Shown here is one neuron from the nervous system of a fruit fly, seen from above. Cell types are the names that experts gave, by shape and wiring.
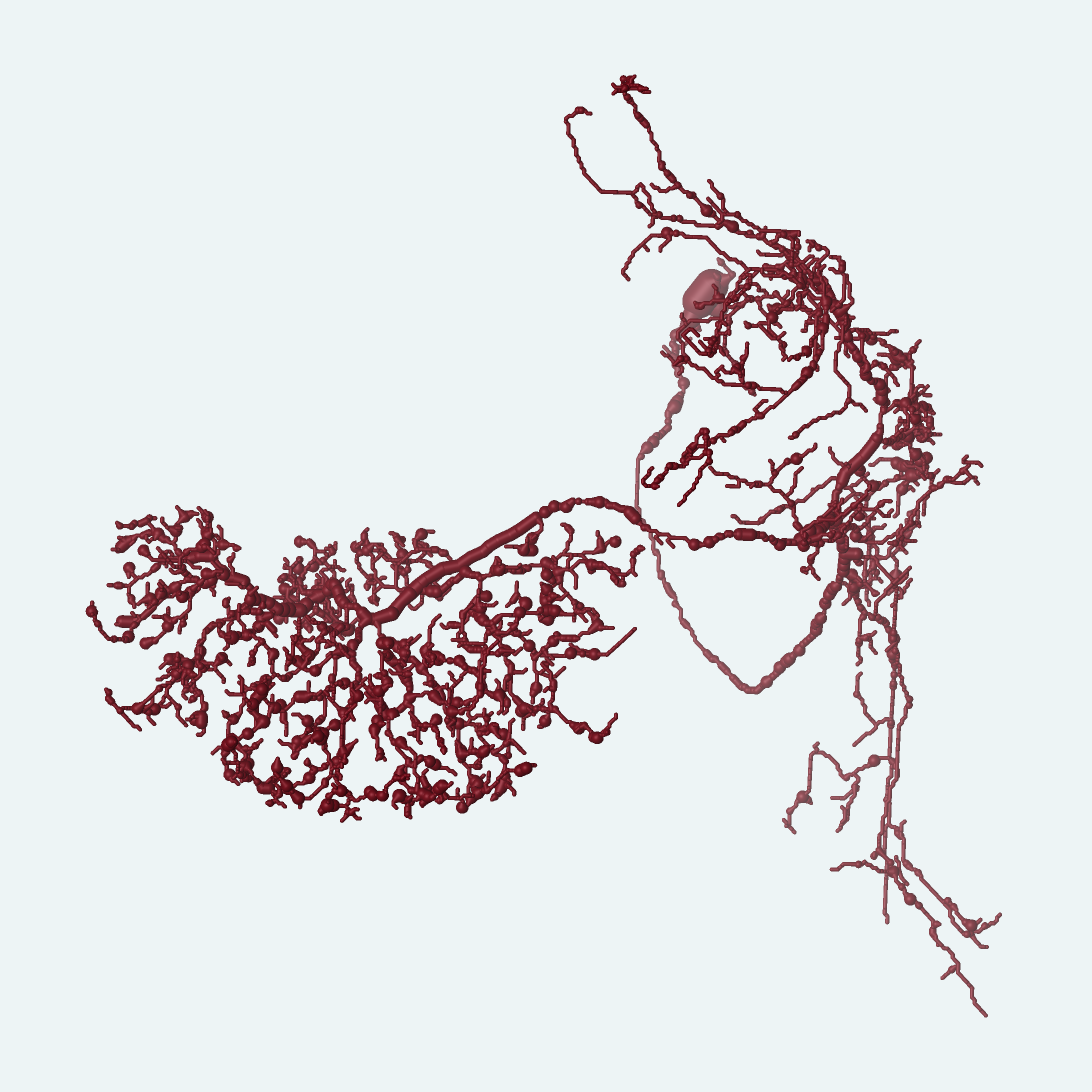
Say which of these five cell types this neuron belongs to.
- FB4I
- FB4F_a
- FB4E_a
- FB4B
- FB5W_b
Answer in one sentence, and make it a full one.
It is FB4B that this neuron is, by cell type.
